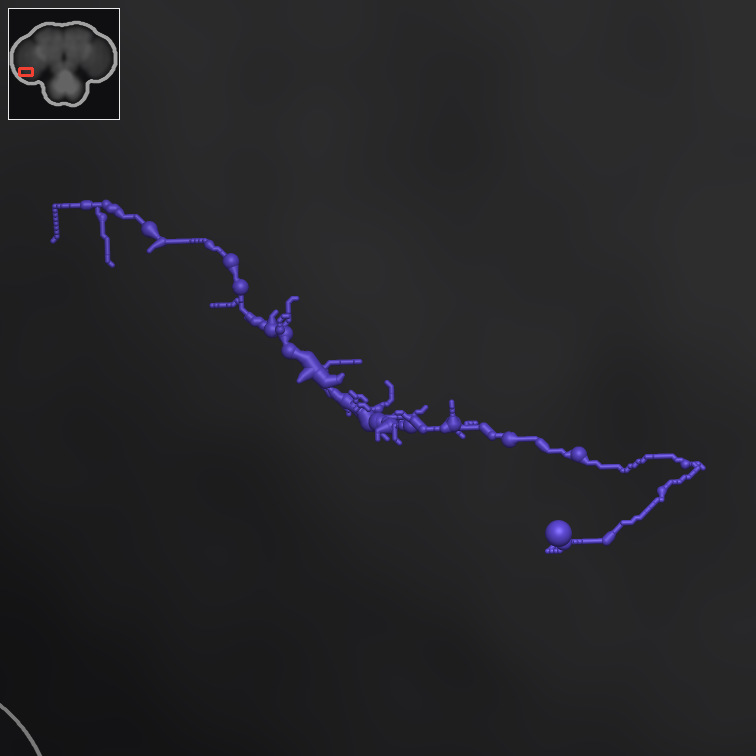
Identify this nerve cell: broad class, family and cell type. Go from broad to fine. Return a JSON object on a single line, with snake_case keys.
{"broad_class": "optic-lobe intrinsic neuron", "family": "Dm", "cell_type": "Dm3b"}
